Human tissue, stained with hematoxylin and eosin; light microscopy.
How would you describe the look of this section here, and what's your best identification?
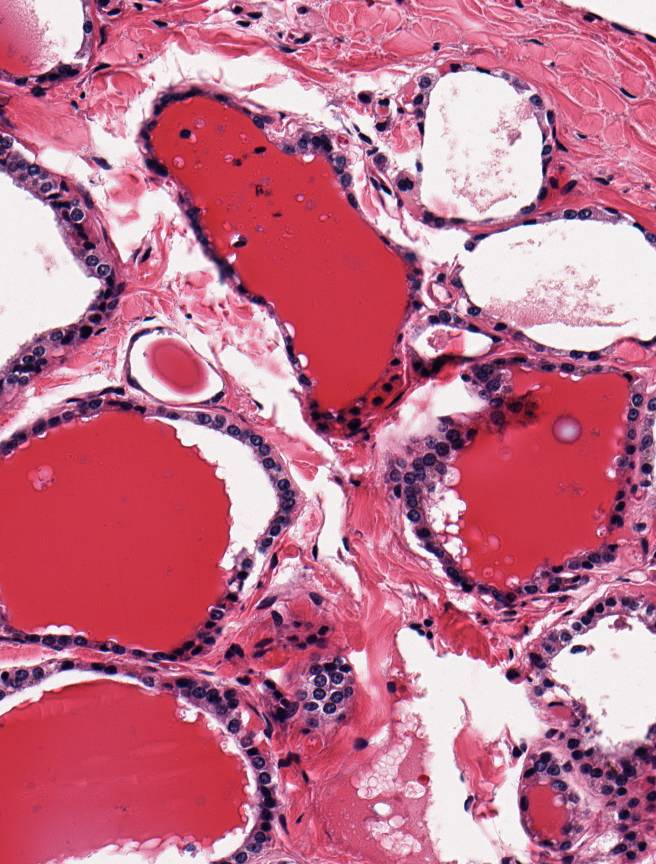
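Follicles ranging from small round to large elongated are separated by thin stromal strands. Single layers of flattened to low cuboidal epithelial cells line them. Most left-side follicles hold dense, homogeneous deep pink colloid. This is thyroid.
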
